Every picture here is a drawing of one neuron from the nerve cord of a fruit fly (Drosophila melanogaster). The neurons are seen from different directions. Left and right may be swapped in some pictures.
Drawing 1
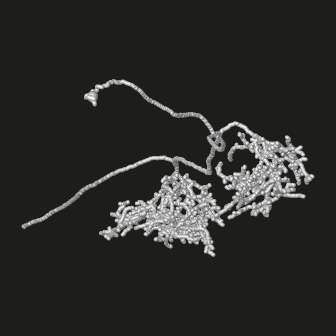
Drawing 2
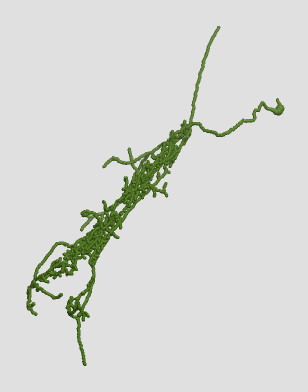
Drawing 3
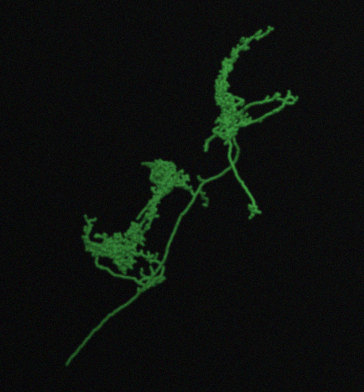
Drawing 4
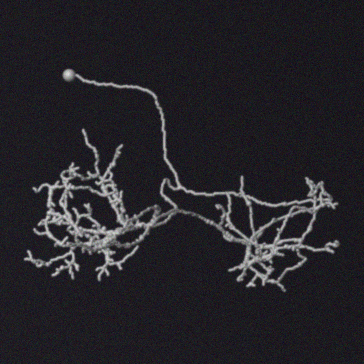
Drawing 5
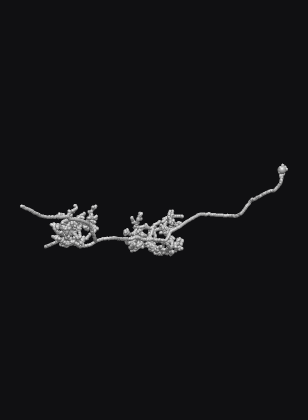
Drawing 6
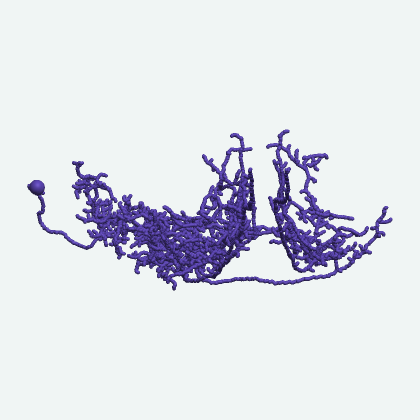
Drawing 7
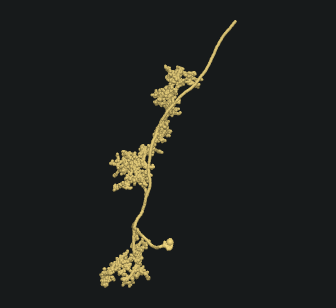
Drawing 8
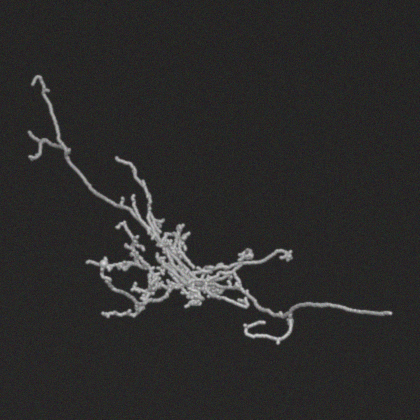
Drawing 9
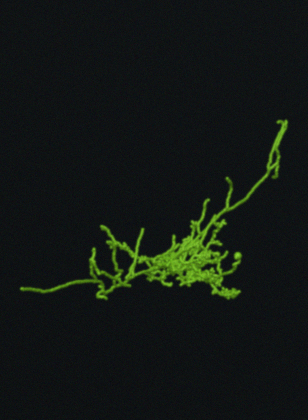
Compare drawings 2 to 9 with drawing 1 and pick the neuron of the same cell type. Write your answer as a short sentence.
The neuron in drawing 5 is of the same cell type.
